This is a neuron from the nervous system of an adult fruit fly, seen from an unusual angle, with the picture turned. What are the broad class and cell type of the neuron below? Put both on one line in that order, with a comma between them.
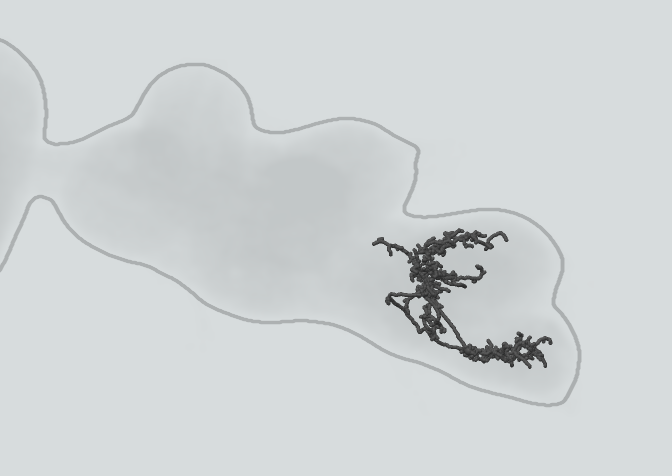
nerve-cord intrinsic neuron, INXXX220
